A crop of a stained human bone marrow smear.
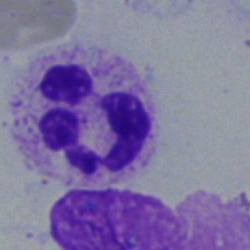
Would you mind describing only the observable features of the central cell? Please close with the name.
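Outline, roughly round: confirmed. Nucleus: divided into several distinct lobes, arranged in a ring around a pale central area of cytoplasm. Nucleoli: none visible in any lobe. Conclusion: segmented neutrophil.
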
